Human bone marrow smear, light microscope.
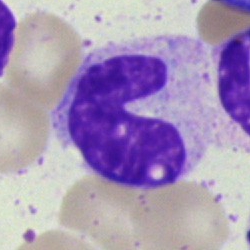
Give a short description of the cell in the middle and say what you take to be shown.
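Notice the nucleus, bent into a kidney or C shape with a deep notch opening to the right. It shows no nucleolus. The outline is roughly round and smooth, with no surface projections. Two small round clear spots lie over the nucleus, the larger near its lower tip. This is a band neutrophil.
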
